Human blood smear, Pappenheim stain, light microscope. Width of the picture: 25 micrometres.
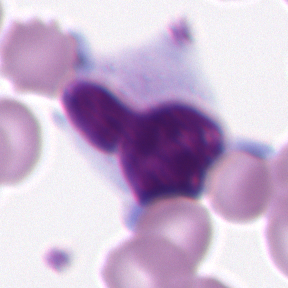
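Monocyte: the nucleated cell at the centre of a stained peripheral blood smear. Its chromatin is dark purple and dense, with a slightly mottled pattern, and no nucleoli are visible. Abundant pale greyish-blue cytoplasm spreads mainly above the nucleus.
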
